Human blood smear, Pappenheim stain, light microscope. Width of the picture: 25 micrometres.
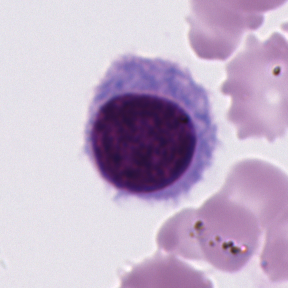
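Hairy cell, the nucleated cell at the centre of this blood smear. Look first at its border: ragged and fuzzy, with fine irregular projections all the way round. The cell is about 12 micrometres across, and its round nucleus, about 9 micrometres across, fills about 60% of the cell's area. That nucleus sits toward the lower left, so the rim of cytoplasm is widest on the upper right. Its chromatin is dark purple and mottled, with darker clumps among lighter patches, and the cytoplasm holds no vacuoles.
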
